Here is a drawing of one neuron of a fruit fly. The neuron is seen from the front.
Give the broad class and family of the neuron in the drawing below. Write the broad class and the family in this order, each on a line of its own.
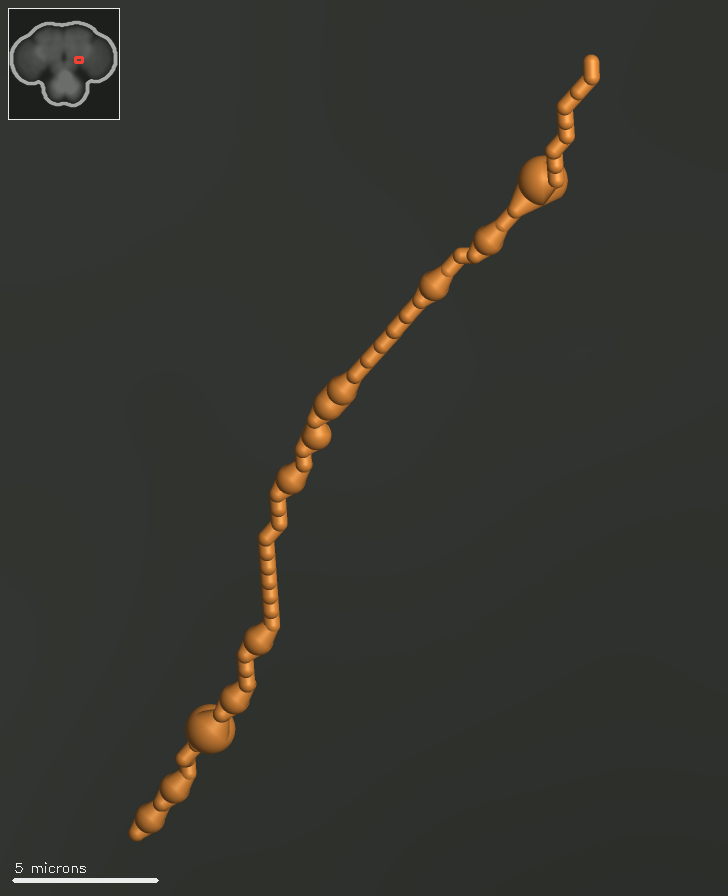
sensory neuron entering the brain
class mechanosensory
